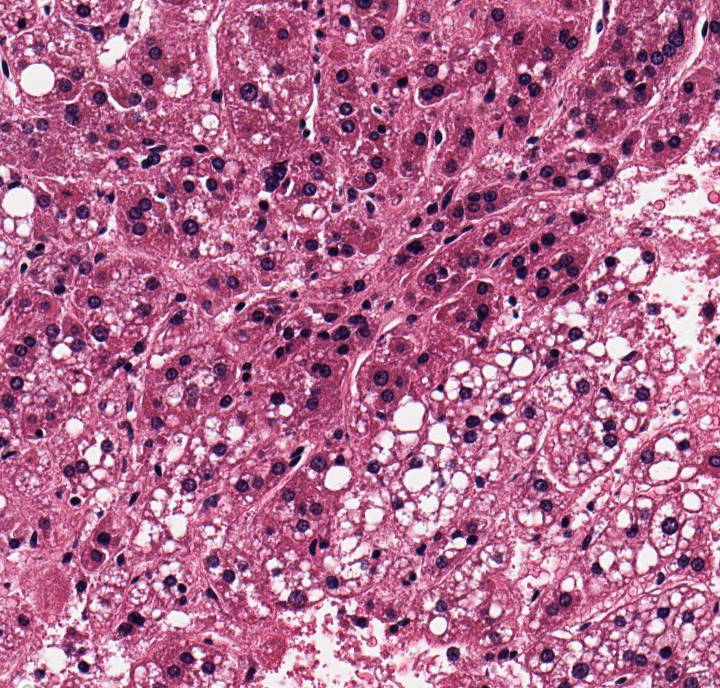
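Adrenal gland, H&E. Large polygonal cells in nests and cords, parted by thin slit-like spaces, throughout. Upper half: most cells with abundant pink granular cytoplasm. Lower right: many cells crowded with several small clear vacuoles, bubbly. Nuclei round, central, many with a dot-like nucleolus.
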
